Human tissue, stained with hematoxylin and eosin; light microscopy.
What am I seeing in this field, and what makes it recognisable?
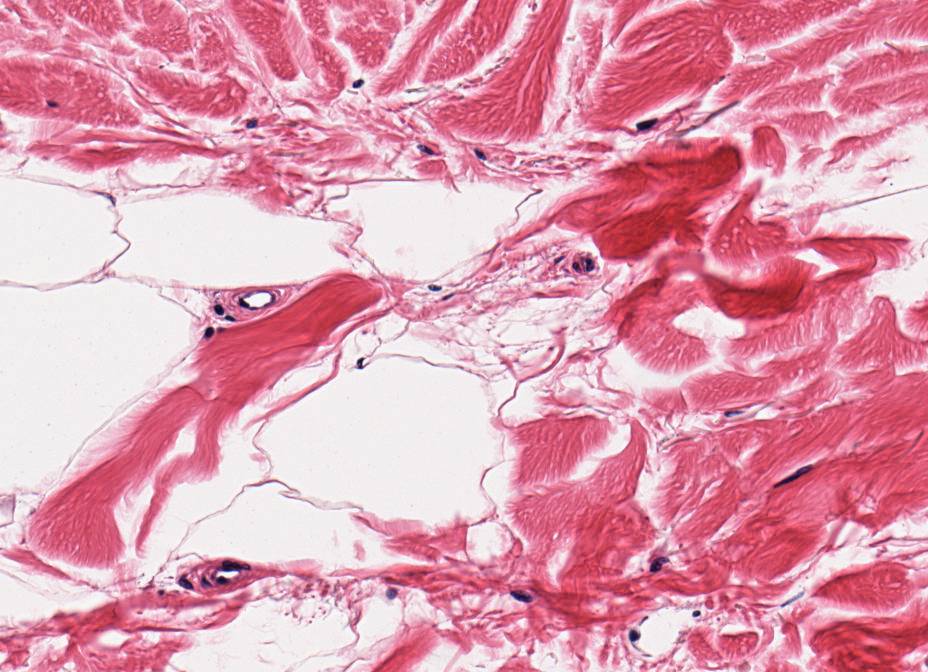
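Dermis is the tissue mainly shown here. Pink muscle fibres fill the top, right and bottom and run in many directions, cut longitudinally and obliquely; nuclei are sparse, small and darkly stained.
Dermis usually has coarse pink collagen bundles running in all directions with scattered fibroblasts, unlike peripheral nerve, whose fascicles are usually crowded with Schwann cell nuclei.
In the left centre lies a group of fat cells, large empty polygonal spaces outlined by thin membranes.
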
